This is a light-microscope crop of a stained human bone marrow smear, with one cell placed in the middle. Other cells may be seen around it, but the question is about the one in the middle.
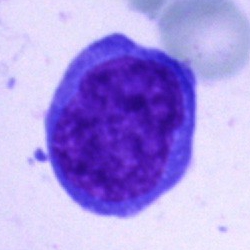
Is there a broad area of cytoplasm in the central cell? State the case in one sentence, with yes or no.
No, scant cytoplasm surrounds the nucleus of this cell.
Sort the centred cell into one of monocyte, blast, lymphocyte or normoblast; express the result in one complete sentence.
By type, the central cell of the crop is a blast.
